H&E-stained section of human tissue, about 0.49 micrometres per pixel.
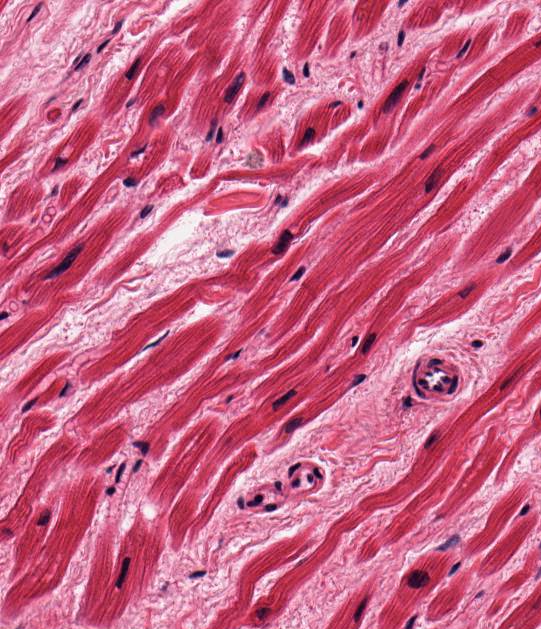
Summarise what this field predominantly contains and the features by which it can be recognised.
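Mostly myocardium, this one. The giveaway is the way the fibres branch and join their neighbours.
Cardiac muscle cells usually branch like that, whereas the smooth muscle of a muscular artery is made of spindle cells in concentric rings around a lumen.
Here the fibres are cut lengthwise and run in parallel right across the field, lower left to upper right, not in rings. Pale pink, loose, wavy connective tissue splits them into groups, and two small vessels cut in cross-section sit in it at lower right.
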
